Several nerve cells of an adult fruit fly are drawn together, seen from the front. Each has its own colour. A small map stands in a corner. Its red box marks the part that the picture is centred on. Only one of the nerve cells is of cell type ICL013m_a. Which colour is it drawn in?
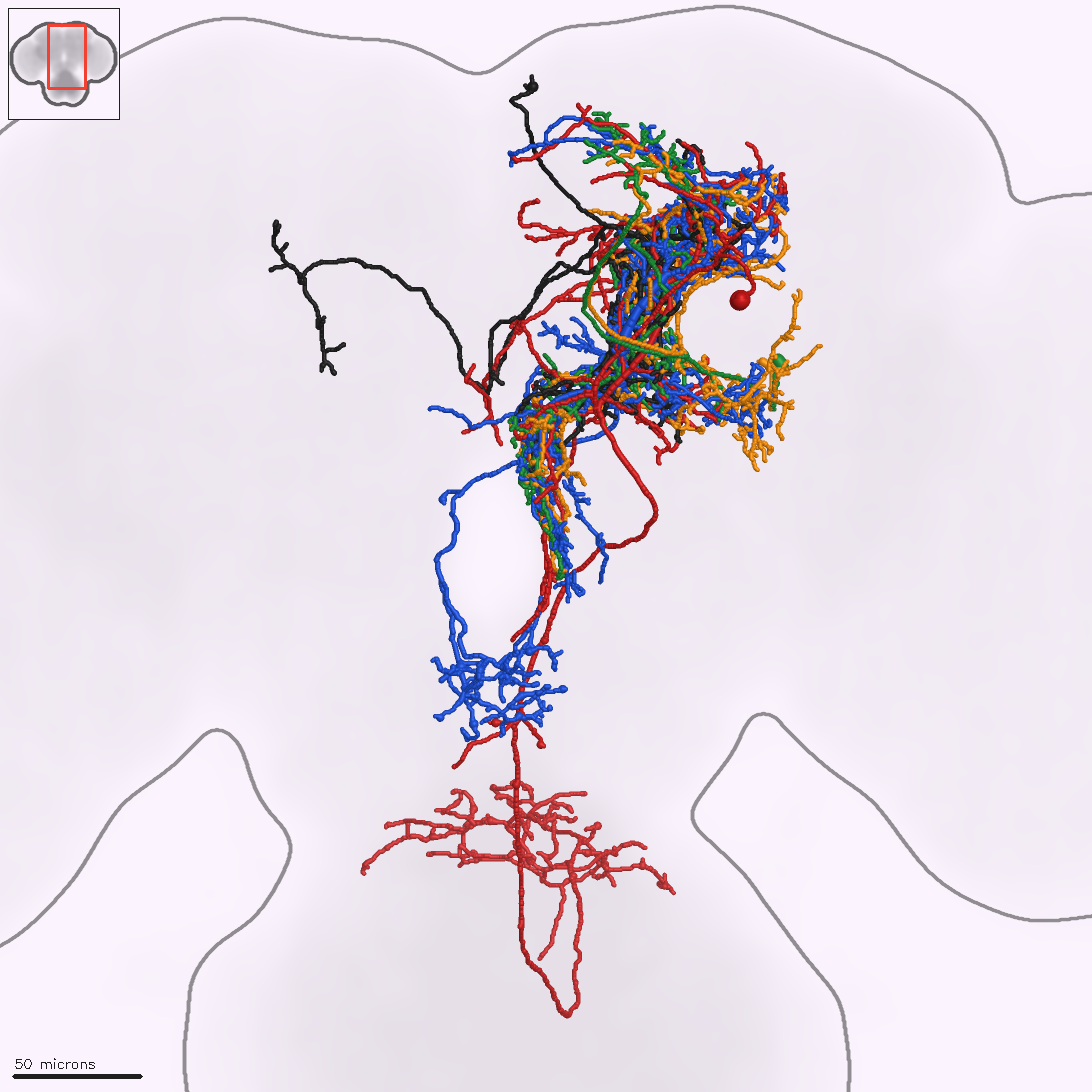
black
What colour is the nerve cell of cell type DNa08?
red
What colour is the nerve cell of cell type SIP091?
blue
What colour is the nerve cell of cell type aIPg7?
green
